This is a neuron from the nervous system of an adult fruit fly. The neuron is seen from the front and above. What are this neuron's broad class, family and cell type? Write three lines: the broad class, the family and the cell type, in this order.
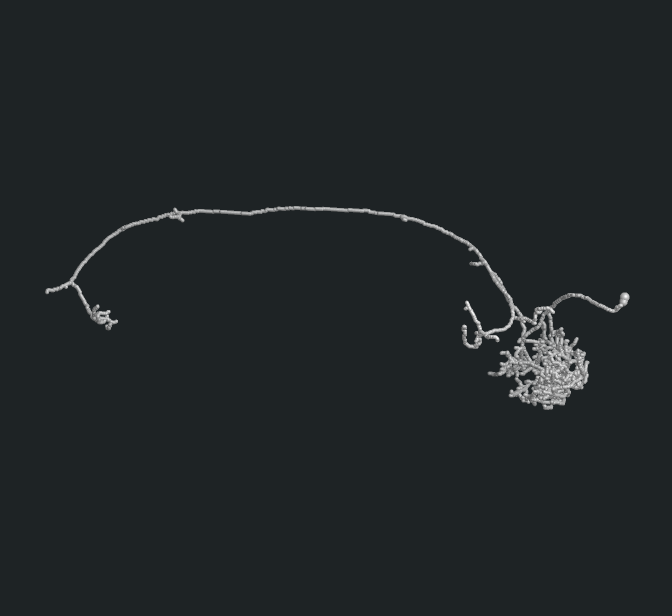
central-brain intrinsic neuron
hemilineage VLPl&d1_lateral
AVLP263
